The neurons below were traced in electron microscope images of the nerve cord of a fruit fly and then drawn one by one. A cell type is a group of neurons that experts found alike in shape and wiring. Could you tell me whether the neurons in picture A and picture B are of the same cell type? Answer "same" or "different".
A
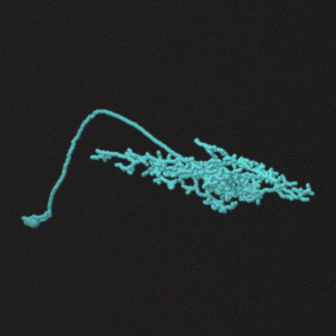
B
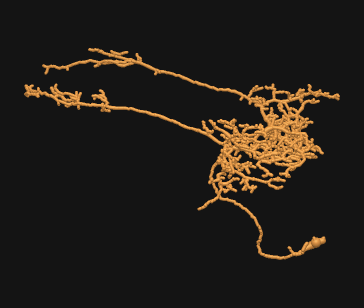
same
